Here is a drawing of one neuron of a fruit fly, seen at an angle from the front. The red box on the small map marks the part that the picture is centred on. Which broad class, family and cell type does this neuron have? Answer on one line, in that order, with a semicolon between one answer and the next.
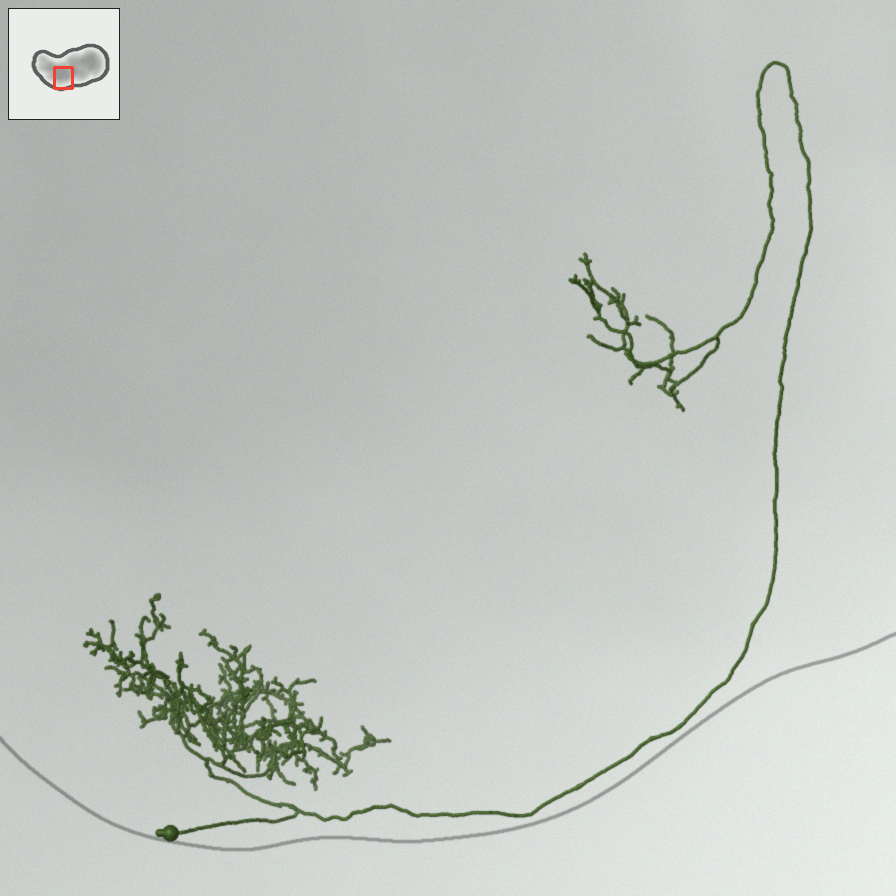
optic-lobe intrinsic neuron; MeLo; MeLo2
